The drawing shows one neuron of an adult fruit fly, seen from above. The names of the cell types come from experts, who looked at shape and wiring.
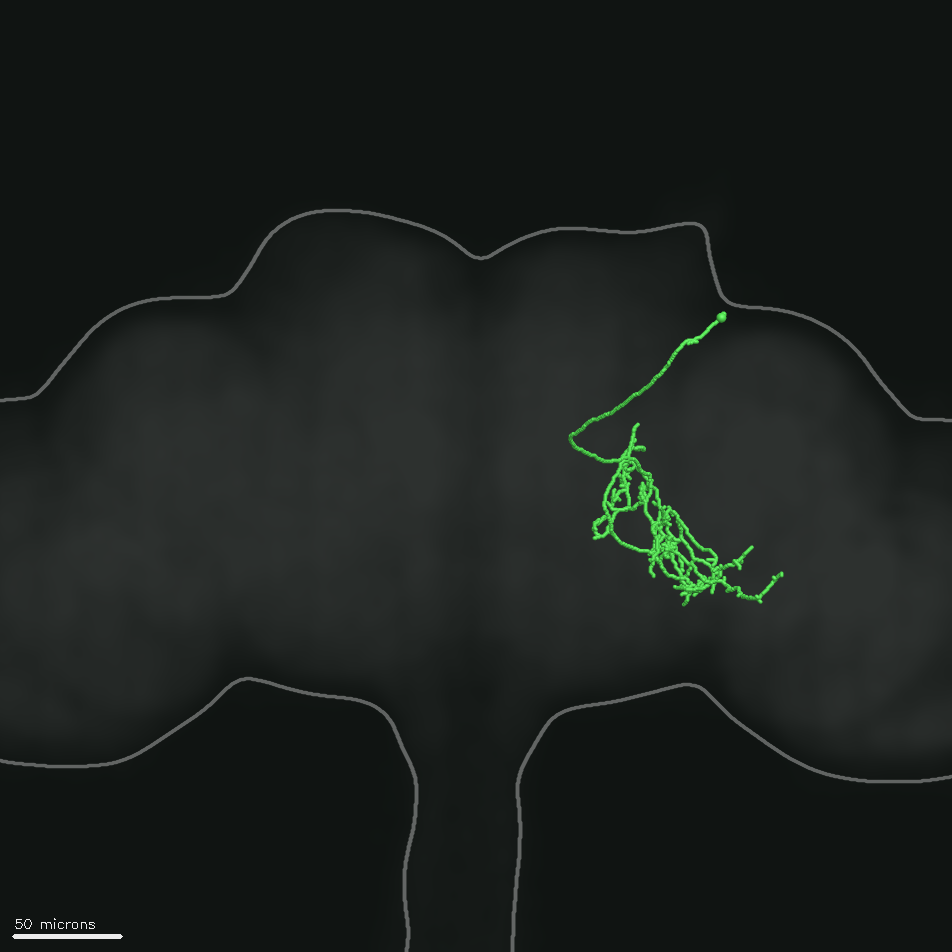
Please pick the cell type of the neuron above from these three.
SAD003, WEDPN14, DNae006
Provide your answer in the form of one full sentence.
The neuron has WEDPN14 as its cell type.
